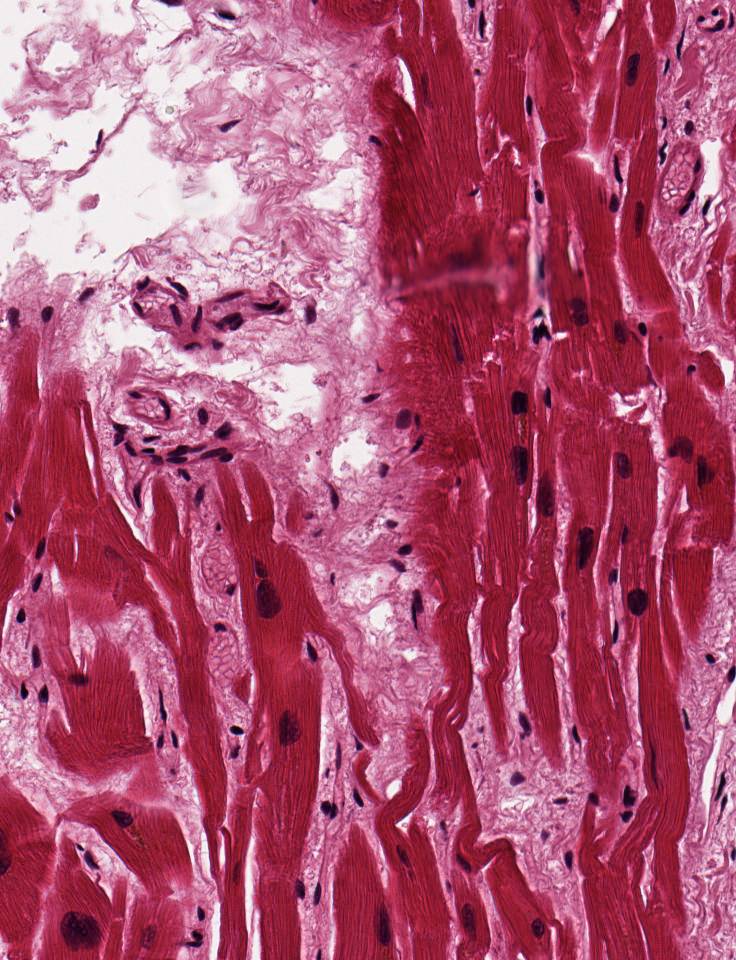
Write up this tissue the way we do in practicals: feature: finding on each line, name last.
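Field: deeply eosinophilic muscle fibres, pale loose connective tissue upper left
Branching: fibres branch and join neighbours
Nuclei: large, oval, central within the fibre
Striations: fine, lengthwise in the cytoplasm
Name: left ventricle of the heart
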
